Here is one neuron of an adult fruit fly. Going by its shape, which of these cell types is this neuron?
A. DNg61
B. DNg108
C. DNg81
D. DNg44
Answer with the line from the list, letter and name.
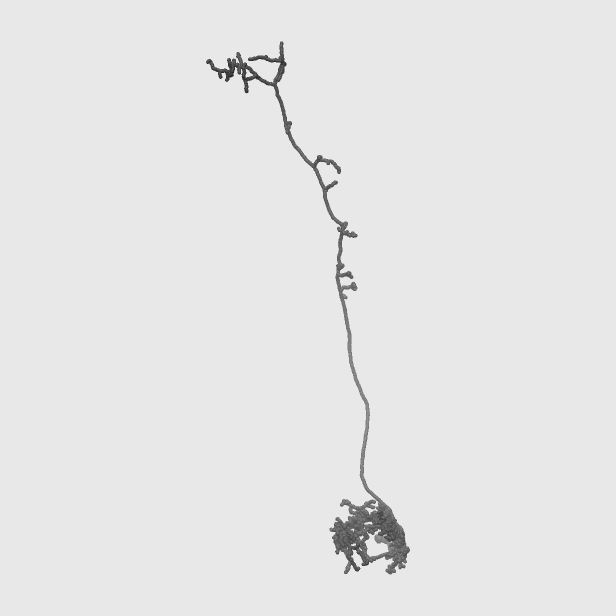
D. DNg44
